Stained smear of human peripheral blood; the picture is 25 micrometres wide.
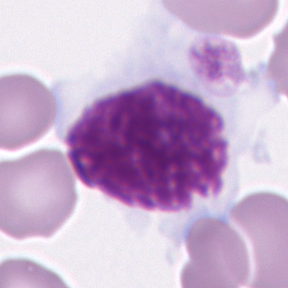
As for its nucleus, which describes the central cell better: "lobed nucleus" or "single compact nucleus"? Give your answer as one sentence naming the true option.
This cell's nucleus is a single compact mass, round, oval or kidney-shaped.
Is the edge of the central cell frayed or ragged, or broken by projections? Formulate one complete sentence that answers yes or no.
Yes, this cell has an outline that is rough instead of smooth.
